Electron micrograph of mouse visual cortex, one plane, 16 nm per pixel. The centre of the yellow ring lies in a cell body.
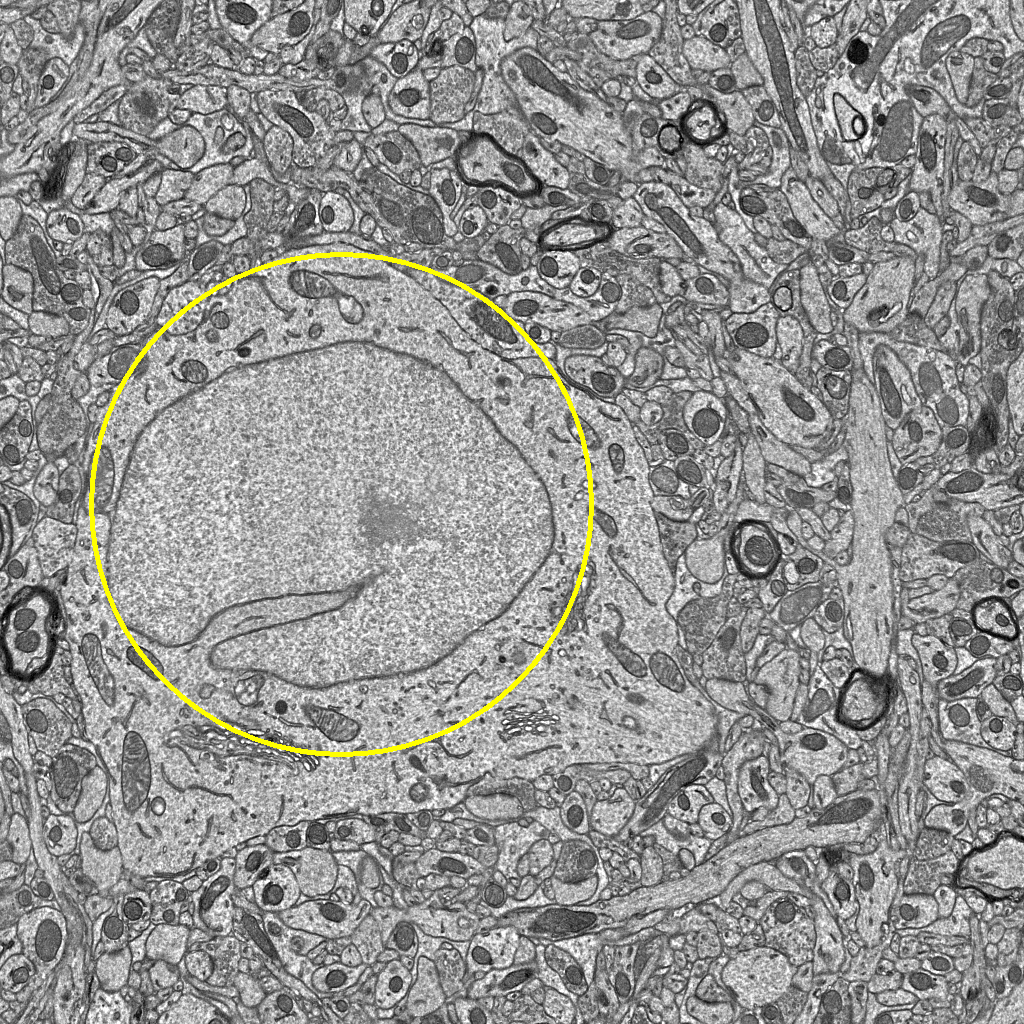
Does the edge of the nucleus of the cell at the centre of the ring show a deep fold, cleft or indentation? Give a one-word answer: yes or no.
Yes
